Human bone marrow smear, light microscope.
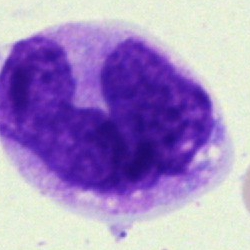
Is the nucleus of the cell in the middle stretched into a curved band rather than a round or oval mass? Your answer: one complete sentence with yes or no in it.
Yes, its nucleus forms a curved band and has no separate lobes.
